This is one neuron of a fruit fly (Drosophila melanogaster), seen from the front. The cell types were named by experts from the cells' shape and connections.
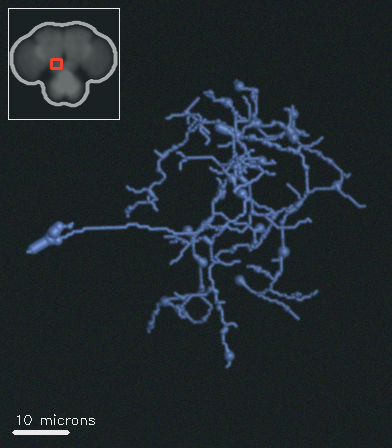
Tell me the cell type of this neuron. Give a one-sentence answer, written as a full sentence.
The neuron is of cell type GNG381.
